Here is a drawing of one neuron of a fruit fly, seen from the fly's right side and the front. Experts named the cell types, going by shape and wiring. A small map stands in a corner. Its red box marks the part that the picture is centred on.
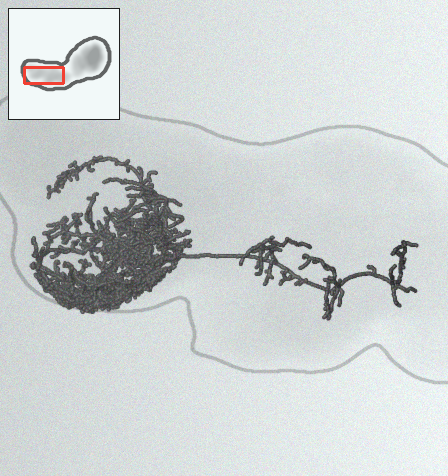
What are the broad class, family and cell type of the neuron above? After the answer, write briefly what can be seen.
Its broad class is nerve-cord intrinsic neuron. Its family is hemilineage 04B. Its cell type is IN04B001. Dozens of branch ends can be seen. As drawn here it is wider than it is tall.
